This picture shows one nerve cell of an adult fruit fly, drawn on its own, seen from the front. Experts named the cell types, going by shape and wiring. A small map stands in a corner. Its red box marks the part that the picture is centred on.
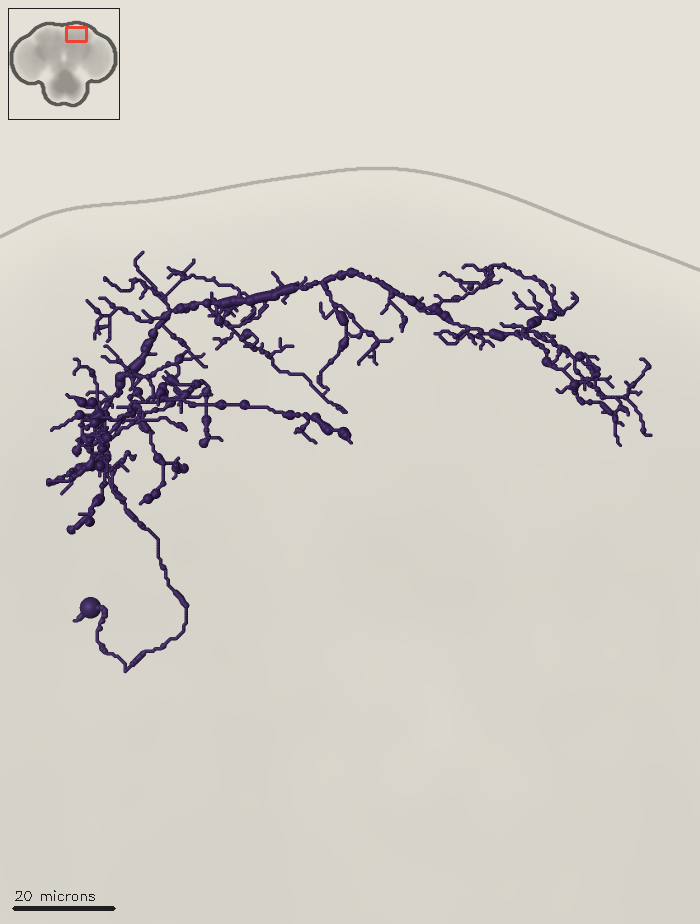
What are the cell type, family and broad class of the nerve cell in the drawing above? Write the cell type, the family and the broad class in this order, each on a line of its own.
SMP399_b
hemilineage DM4_dorsal
central-brain intrinsic neuron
